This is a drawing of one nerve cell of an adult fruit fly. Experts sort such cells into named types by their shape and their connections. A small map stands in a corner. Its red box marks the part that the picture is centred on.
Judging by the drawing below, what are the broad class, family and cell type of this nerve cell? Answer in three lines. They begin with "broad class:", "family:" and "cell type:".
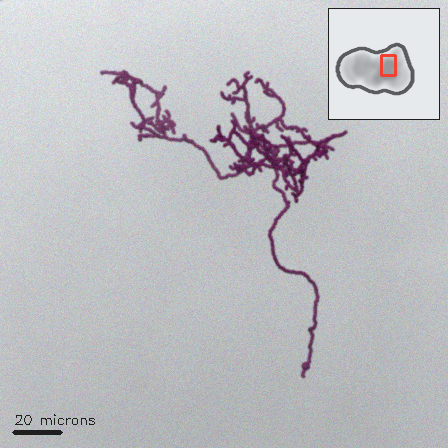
broad class: central-brain intrinsic neuron
family: hemilineage LHa2
cell type: CB2133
